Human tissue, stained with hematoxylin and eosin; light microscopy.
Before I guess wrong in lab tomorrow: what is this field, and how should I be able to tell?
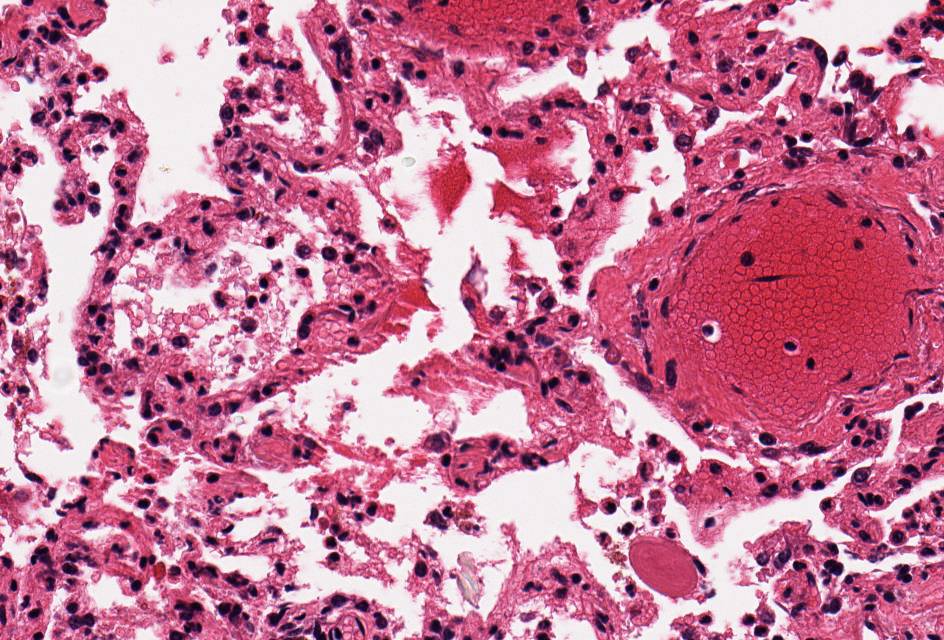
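Take a look: the field mainly shows alveolus, with thin, branching cellular septa outlining irregular open spaces throughout.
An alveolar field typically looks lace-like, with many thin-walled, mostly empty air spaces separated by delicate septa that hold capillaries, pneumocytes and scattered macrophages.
The septa here contain many small, dark, round to oval nuclei.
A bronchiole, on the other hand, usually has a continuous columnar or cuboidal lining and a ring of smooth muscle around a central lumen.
In the upper centre, clumps of homogeneous bright pink material lie free within the spaces, and no glands are present.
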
